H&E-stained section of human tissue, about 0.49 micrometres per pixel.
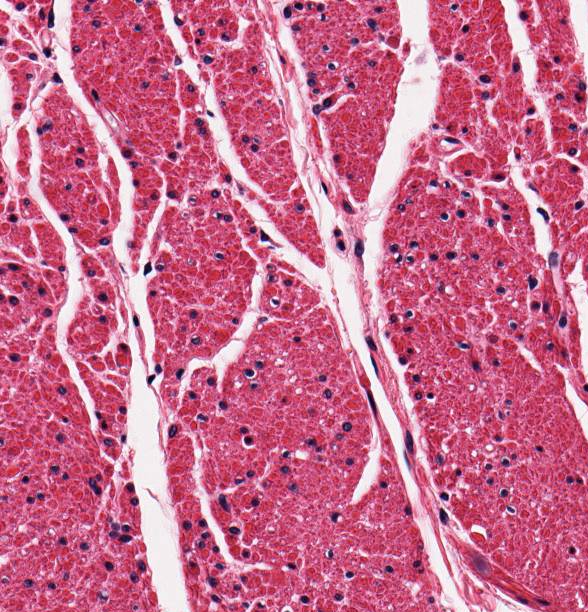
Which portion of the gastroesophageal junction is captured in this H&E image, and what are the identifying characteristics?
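The tissue is smooth muscle, split into irregular bundles by pale branching septa running mainly top to bottom. Cytoplasm in the bundles stains deep bright red with eosin; some nuclei are ringed by a small clear halo.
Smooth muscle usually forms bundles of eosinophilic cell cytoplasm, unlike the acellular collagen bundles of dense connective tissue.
No epithelium, glands or fat cells are present.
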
